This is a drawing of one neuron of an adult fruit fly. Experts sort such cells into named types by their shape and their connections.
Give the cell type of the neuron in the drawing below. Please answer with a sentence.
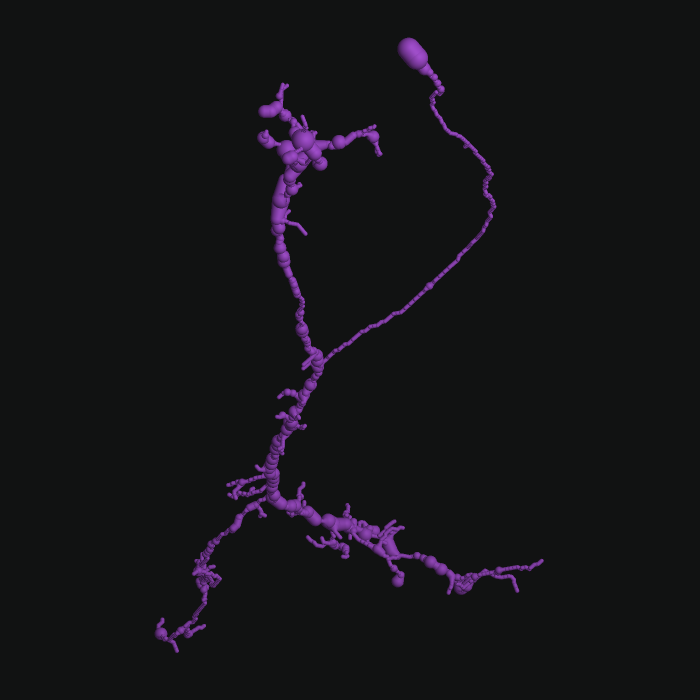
The cell type is IN21A041.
